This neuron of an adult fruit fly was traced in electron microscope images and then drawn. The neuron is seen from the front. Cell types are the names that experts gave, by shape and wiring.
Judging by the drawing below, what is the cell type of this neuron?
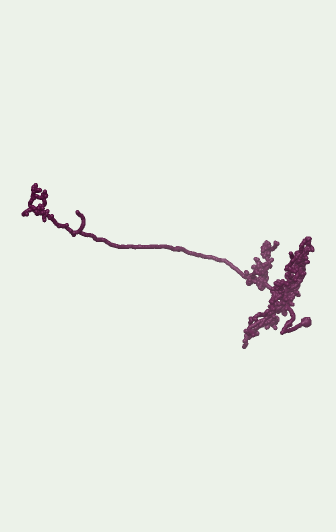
Tm16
